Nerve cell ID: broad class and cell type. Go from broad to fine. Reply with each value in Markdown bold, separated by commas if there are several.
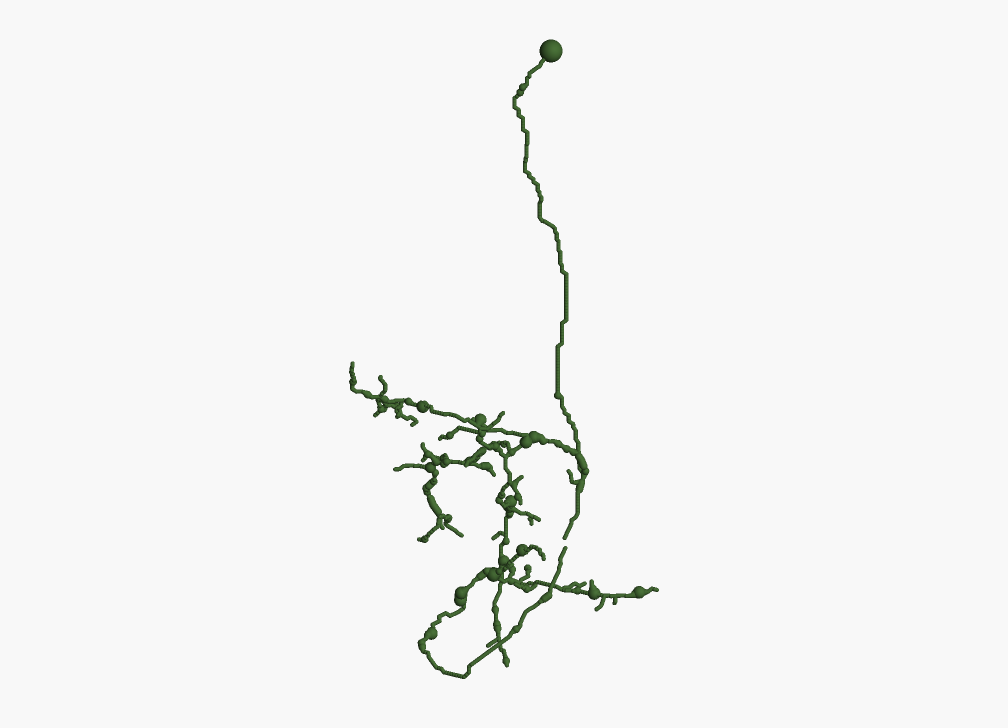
**central-brain intrinsic neuron**, **CB1227**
